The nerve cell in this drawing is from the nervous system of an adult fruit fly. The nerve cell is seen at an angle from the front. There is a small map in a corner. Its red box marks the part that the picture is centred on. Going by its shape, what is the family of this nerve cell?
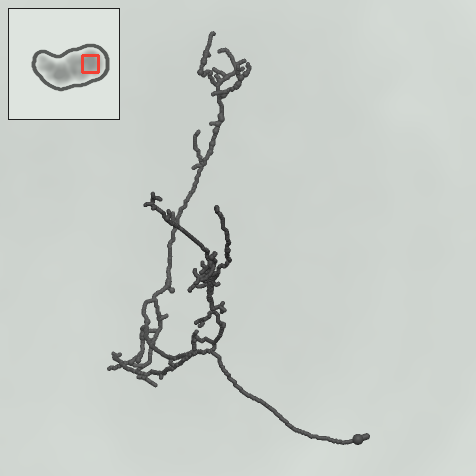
hemilineage LALa1_posterior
